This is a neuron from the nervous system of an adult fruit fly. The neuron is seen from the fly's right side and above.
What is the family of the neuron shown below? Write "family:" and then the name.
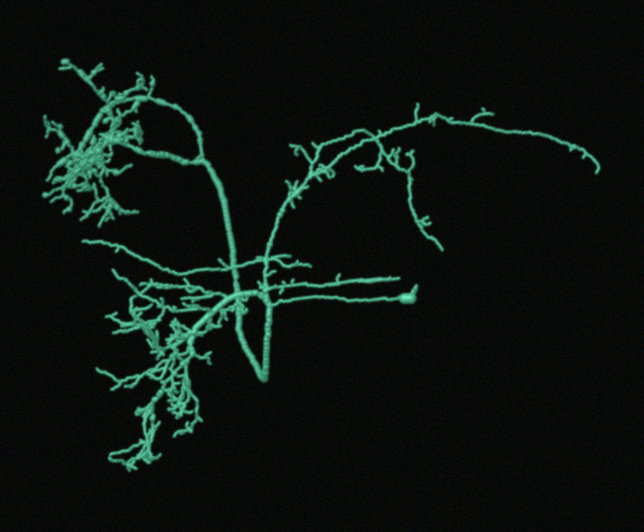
family: hemilineage 01A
